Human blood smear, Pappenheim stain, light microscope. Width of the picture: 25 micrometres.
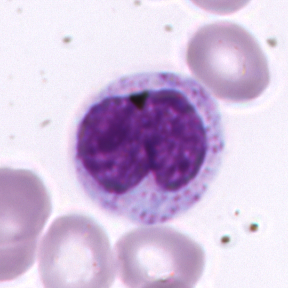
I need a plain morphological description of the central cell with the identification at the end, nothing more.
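Checking in turn: the outline is round and smooth; a cleft runs down the middle of the nucleus, splitting it into a left and a right lobe; fine reddish-purple granules are scattered through the cytoplasm; no vacuoles are present. It is a metamyelocyte.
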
